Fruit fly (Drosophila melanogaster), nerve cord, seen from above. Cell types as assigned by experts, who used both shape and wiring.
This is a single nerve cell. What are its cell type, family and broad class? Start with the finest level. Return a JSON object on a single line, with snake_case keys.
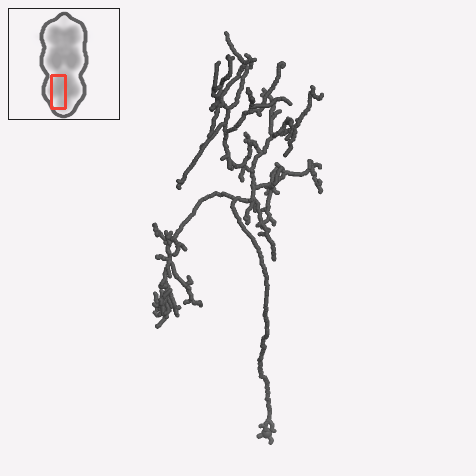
{"cell_type": "IN21A093", "family": "hemilineage 21A", "broad_class": "nerve-cord intrinsic neuron"}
